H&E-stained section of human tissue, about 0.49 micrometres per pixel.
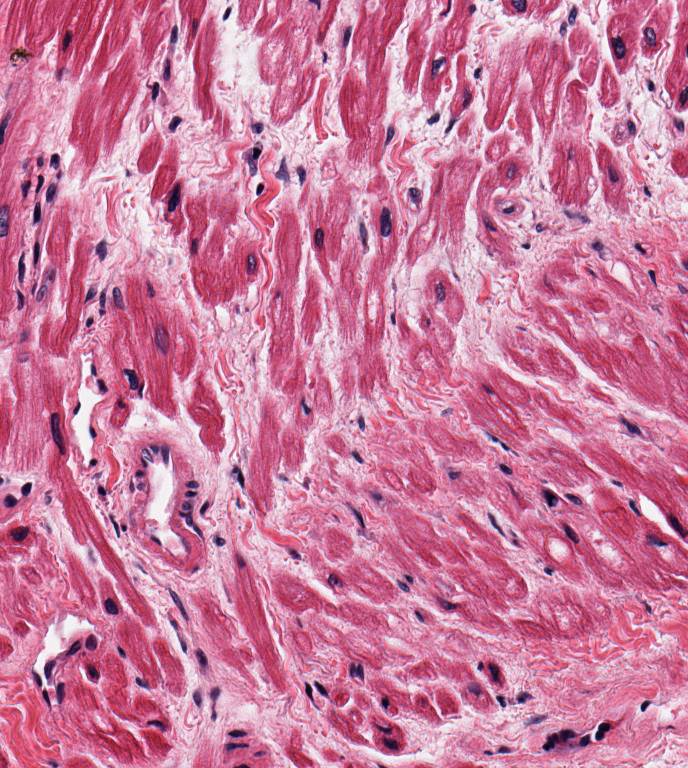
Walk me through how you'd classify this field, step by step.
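Here you have myocardium. Notice the fibres: roughly vertical in the upper left half, sweeping diagonally and cut obliquely in the lower right.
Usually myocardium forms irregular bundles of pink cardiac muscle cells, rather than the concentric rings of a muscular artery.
Their deeply eosinophilic cytoplasm fits that, and a small vessel with an open lumen lies at left middle.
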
